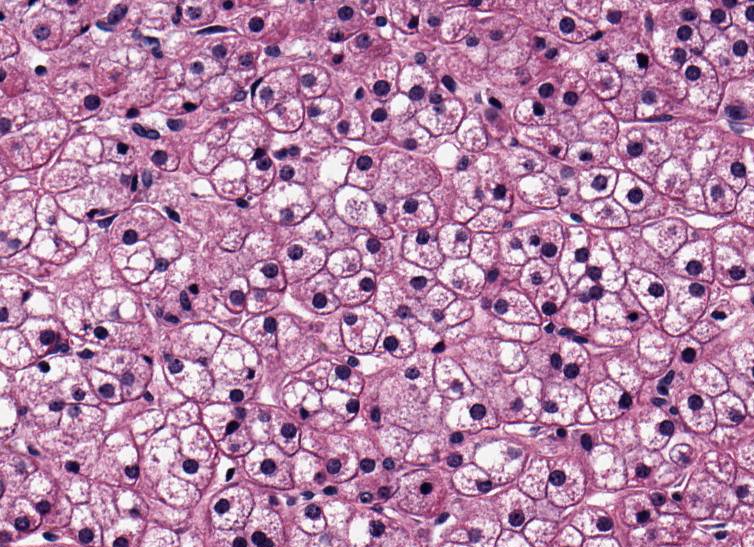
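Adrenal gland, each cell outlined by a sharp, distinct pink membrane. Notice the cytoplasm is pale and finely vacuolated, clear to foamy rather than solidly pink. Most cells carry one round, dark nucleus, and small, flattened, elongated dark nuclei line the thin septa between the nests.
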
